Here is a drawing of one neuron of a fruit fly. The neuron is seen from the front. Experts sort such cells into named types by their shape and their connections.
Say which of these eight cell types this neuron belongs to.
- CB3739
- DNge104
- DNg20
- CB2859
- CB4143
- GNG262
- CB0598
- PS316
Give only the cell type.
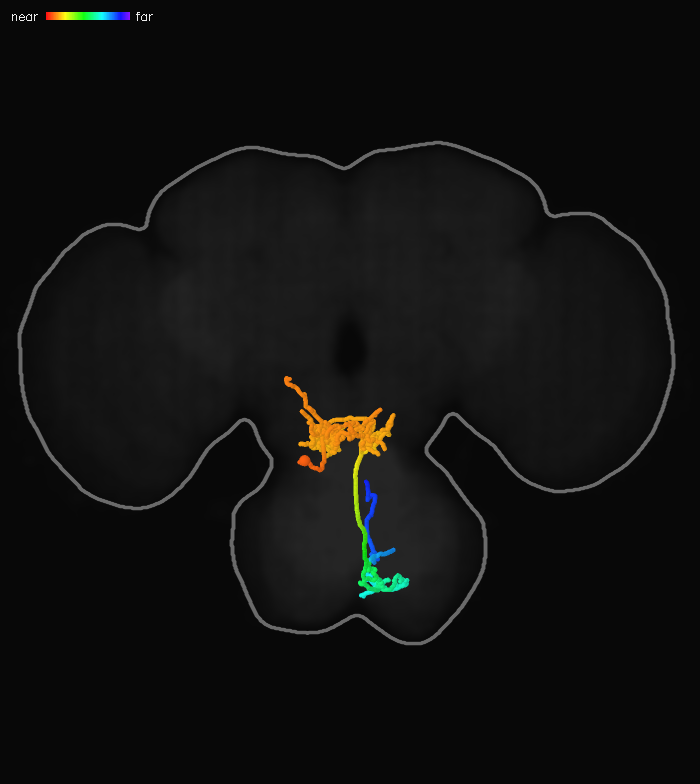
DNg20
